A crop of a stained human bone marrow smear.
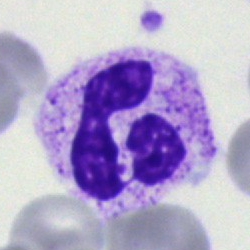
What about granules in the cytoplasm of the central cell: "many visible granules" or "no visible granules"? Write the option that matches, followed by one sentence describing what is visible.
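Many visible granules. Fine purple granules are scattered throughout the cytoplasm.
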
